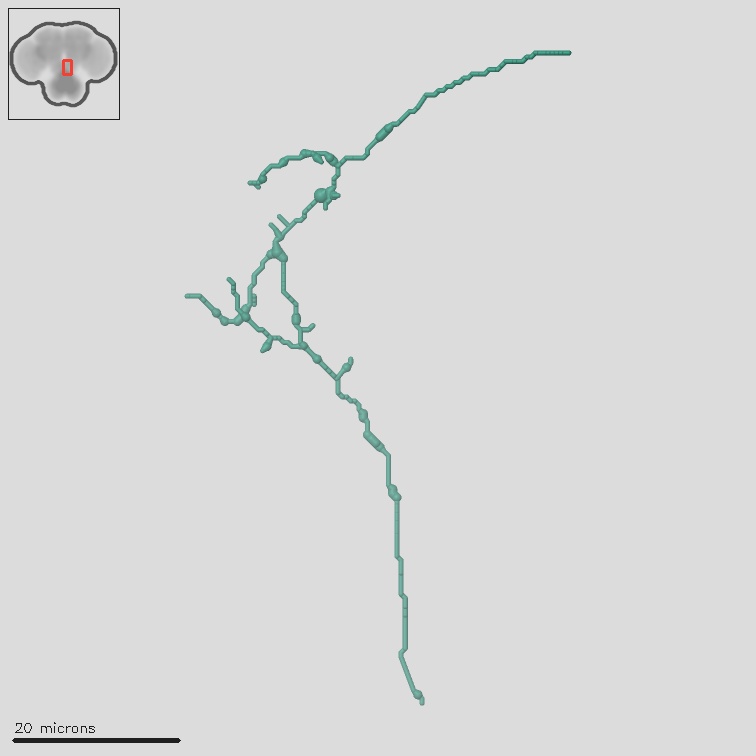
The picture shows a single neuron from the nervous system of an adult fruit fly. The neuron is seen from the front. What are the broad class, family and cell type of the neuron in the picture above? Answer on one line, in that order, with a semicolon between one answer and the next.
sensory neuron entering the brain; class gustatory; LB2d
